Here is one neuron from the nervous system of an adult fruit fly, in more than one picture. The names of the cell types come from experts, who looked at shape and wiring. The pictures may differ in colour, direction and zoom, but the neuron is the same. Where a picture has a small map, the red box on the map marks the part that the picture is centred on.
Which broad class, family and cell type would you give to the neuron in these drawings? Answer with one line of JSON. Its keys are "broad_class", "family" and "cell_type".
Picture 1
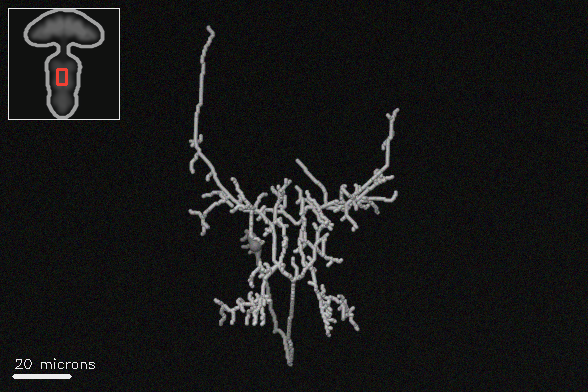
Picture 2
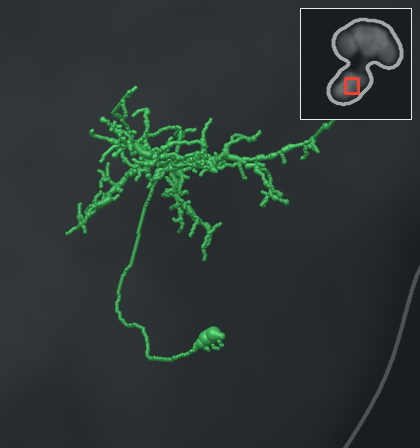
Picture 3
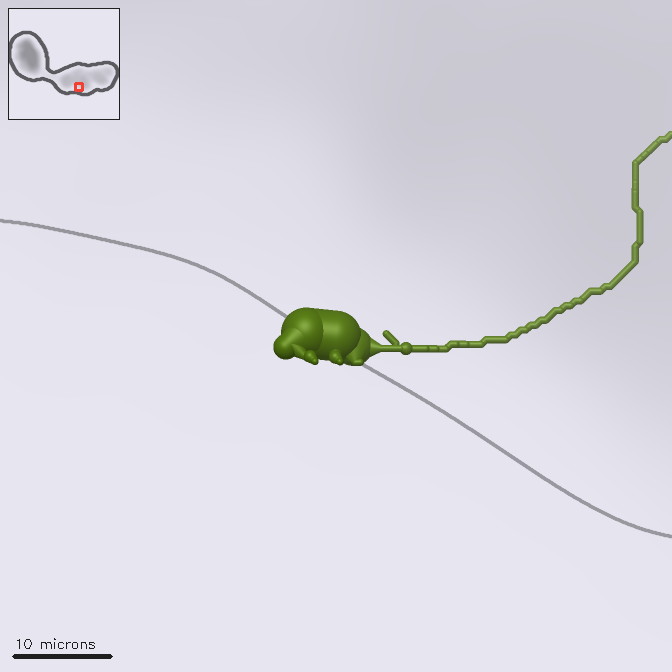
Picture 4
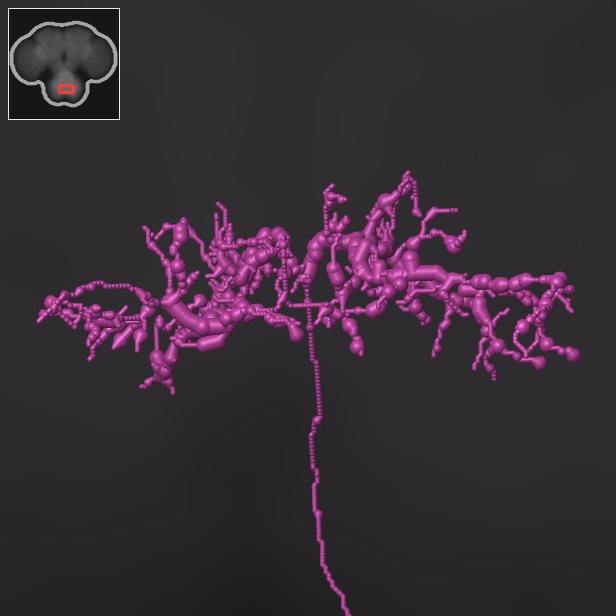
{"broad_class": "nerve-cord intrinsic neuron", "family": "hemilineage 00A", "cell_type": "IN00A052"}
